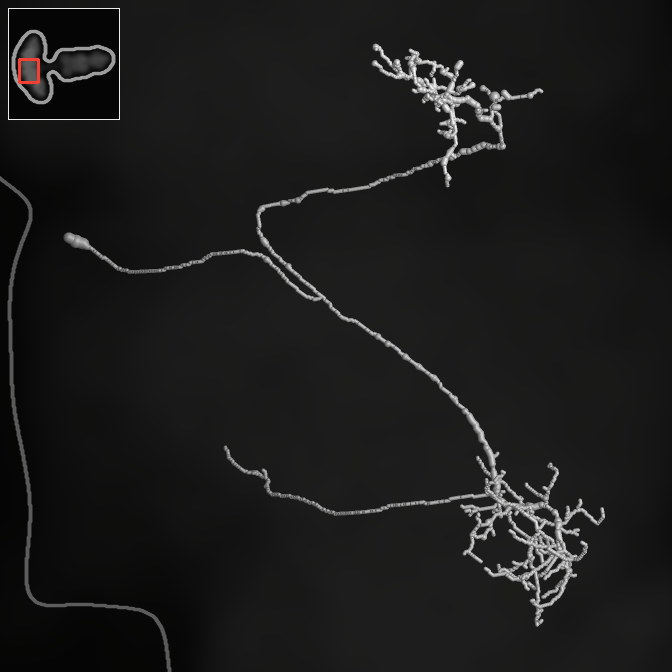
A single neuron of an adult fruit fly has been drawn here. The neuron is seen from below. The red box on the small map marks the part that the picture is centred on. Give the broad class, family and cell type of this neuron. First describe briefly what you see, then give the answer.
It is in the brain and does not reach the nerve cord. The picture shows dozens of branch ends. Its broad class is central-brain intrinsic neuron. The family is hemilineage WEDd2. Its cell type is WED083.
